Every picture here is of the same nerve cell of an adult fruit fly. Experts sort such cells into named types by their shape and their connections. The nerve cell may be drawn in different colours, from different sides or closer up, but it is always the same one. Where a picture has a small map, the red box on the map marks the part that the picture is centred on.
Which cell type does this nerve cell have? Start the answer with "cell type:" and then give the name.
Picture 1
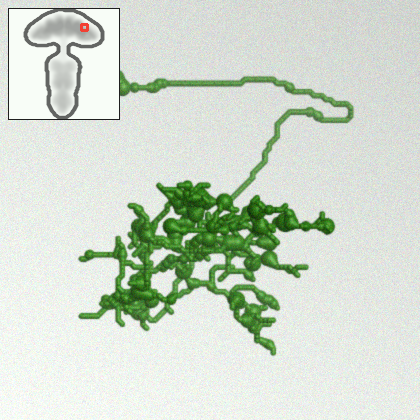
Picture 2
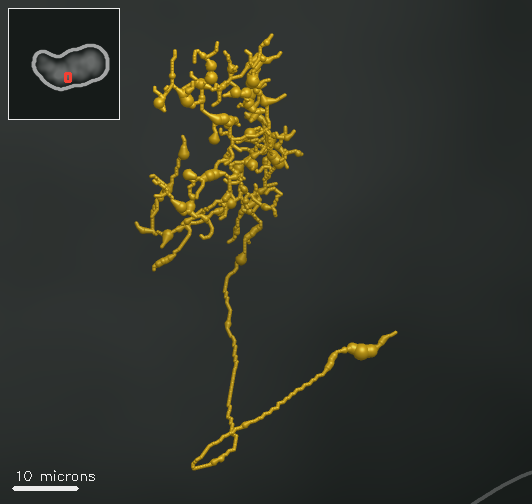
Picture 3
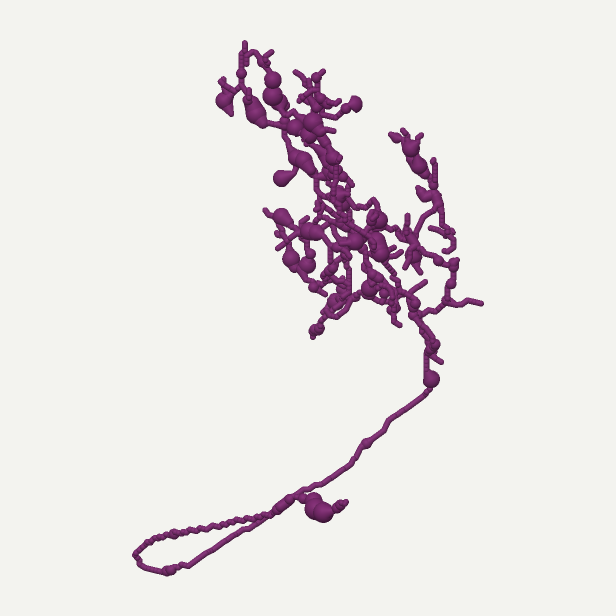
cell type: Cm3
